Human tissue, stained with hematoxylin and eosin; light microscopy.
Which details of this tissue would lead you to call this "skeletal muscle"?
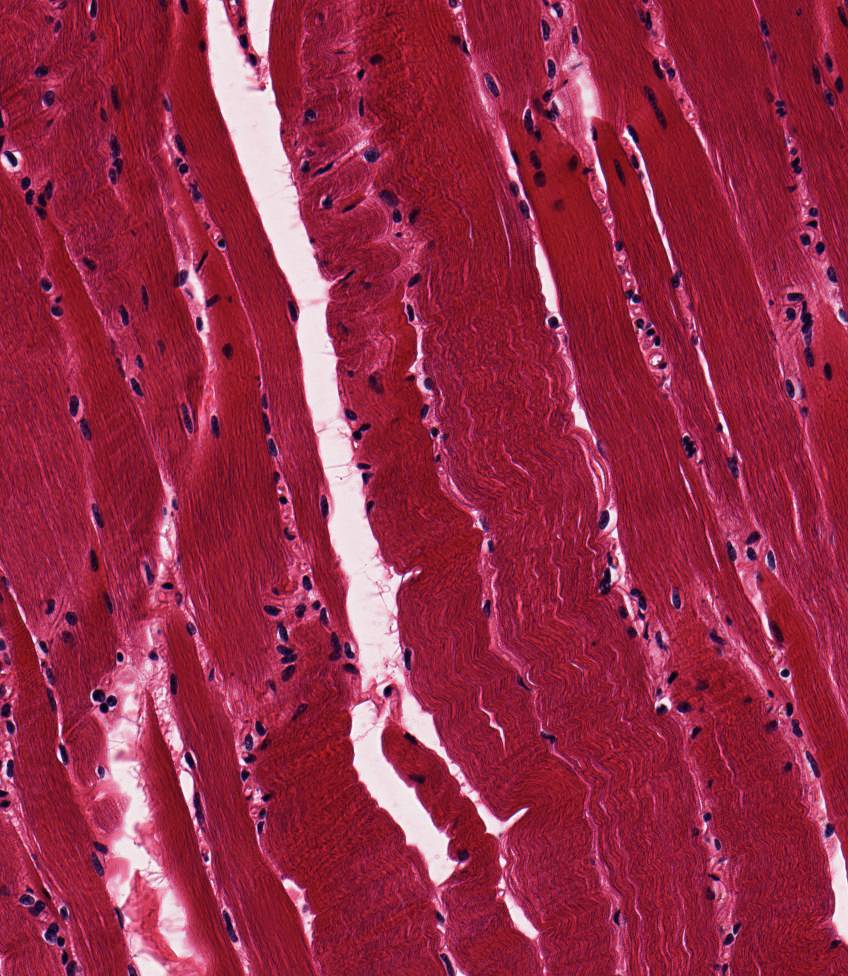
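Let me take this piece by piece against the name skeletal muscle. Long, parallel fibres fill the field, running top to bottom with a slight slant down to the right.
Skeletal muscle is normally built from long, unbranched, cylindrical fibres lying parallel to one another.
So the layout here agrees. The cytoplasm of these fibres takes eosin as a deep, dense red. Small, dark, elongated nuclei lie at the fibre edges rather than in the centres. In the middle of the field, the broad fibres fold in a wavy zigzag along their length.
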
